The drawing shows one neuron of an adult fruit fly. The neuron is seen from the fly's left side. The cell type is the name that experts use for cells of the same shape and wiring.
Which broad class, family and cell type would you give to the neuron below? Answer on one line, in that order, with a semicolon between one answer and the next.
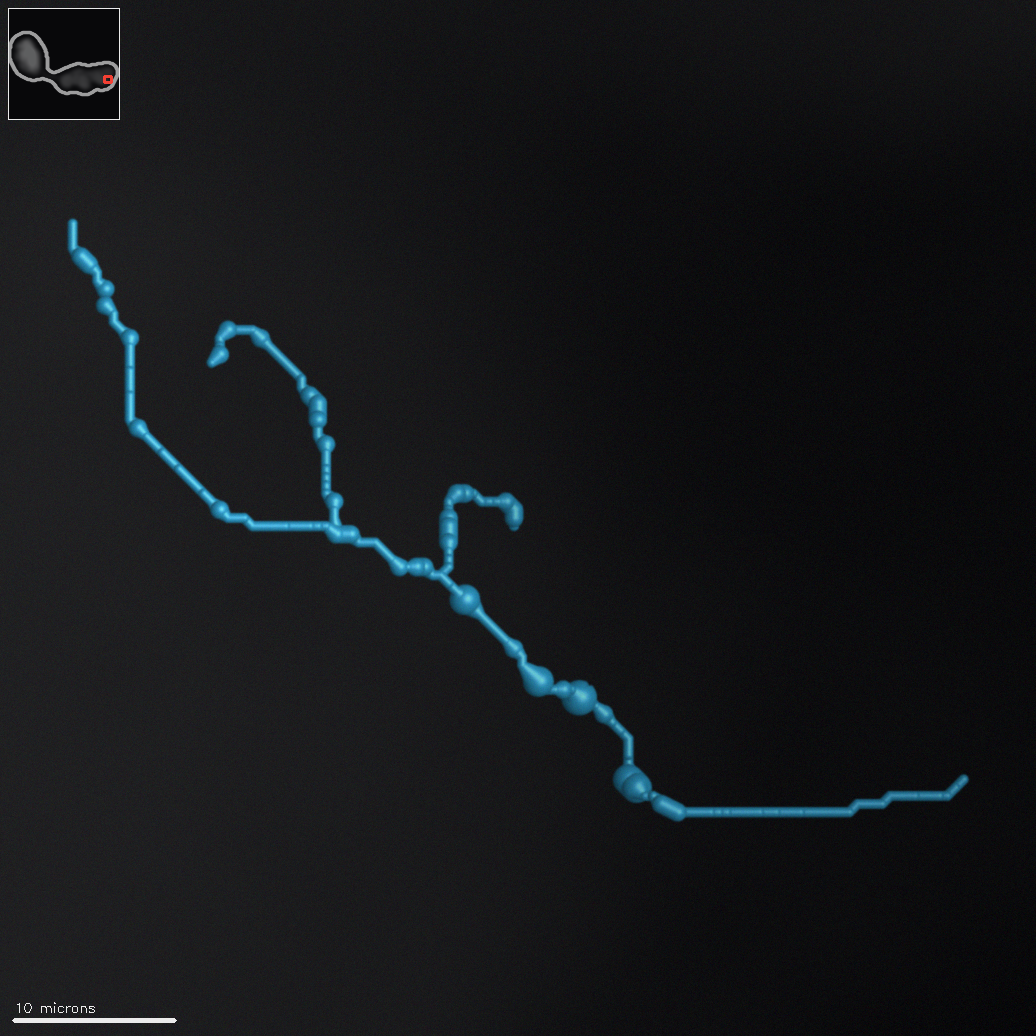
sensory neuron entering the nerve cord; class mechanosensory tactile; SNta27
